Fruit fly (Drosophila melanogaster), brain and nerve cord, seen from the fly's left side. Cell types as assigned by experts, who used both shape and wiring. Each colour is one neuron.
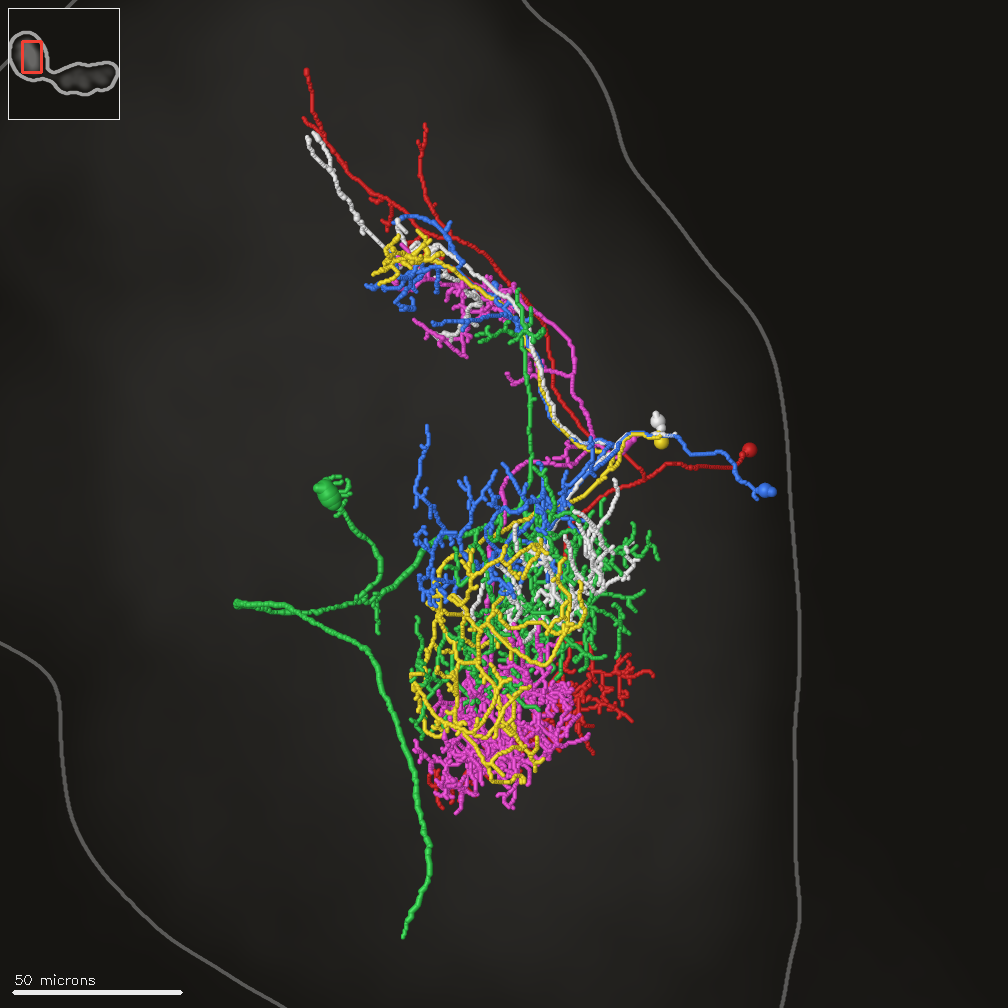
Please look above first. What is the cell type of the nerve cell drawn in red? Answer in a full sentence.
The cell type is LC40.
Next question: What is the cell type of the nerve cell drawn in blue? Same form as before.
The cell type is LC44.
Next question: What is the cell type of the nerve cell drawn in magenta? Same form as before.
The cell type is LC37.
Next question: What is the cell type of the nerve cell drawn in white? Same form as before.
The cell type is LC41.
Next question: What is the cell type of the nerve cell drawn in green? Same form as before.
The cell type is Lat5.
